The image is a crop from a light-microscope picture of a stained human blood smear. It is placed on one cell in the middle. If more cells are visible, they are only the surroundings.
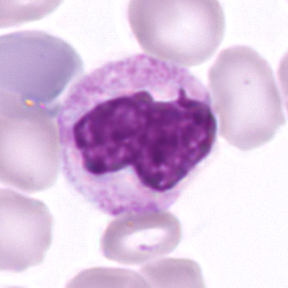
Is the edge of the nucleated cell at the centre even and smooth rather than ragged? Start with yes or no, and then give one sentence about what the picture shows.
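Yes. The outline of the cell is round and smooth.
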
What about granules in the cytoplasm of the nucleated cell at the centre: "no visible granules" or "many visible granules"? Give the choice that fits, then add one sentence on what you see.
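Many visible granules. Fine pink-violet granules are scattered throughout the cytoplasm.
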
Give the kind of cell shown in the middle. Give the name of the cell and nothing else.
band neutrophil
